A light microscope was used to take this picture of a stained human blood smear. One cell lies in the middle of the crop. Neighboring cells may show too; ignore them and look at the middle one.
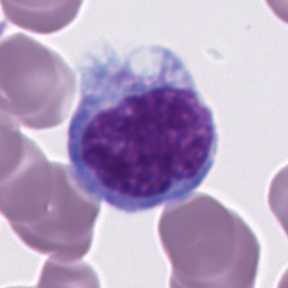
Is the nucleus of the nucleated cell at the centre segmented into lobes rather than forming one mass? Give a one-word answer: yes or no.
No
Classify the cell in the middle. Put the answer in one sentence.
The middle of this crop is occupied by a monocyte.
